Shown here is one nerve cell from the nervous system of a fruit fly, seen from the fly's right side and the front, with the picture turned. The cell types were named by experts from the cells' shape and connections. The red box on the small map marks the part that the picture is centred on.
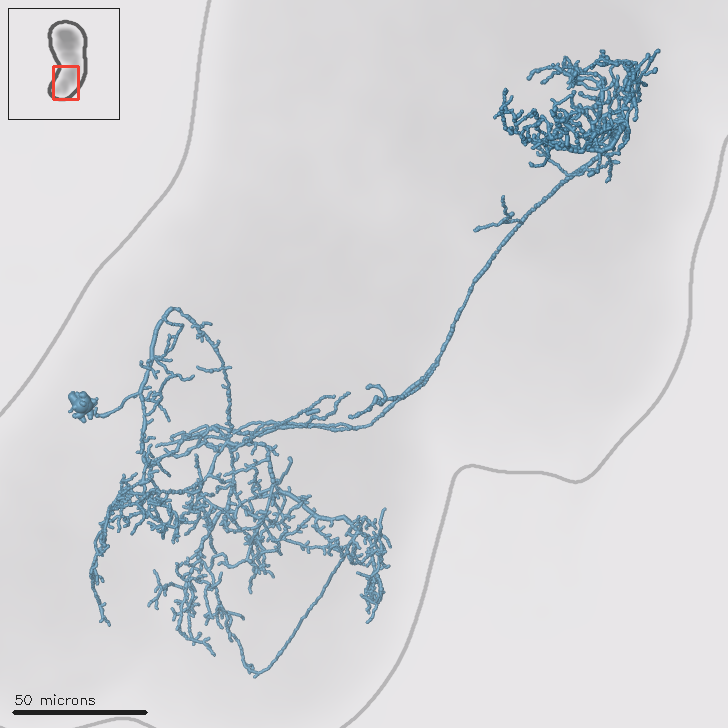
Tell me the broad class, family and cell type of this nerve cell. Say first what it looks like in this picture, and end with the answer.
From top to bottom in the picture it spans about 250 microns. The picture shows more than a hundred branch ends. This is a nerve-cord intrinsic neuron. The family is hemilineage 17B. Its cell type is IN17B006.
